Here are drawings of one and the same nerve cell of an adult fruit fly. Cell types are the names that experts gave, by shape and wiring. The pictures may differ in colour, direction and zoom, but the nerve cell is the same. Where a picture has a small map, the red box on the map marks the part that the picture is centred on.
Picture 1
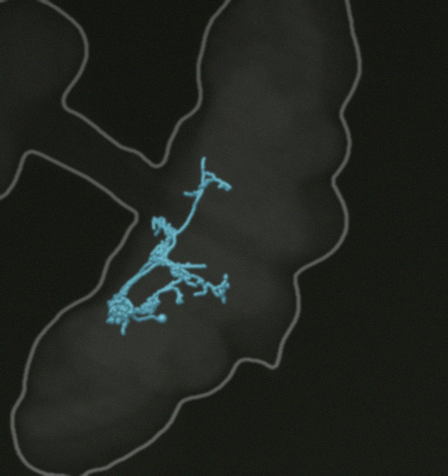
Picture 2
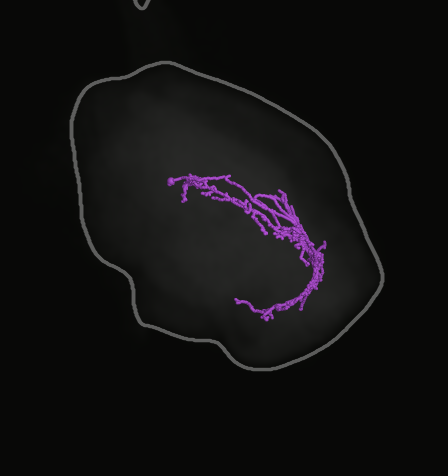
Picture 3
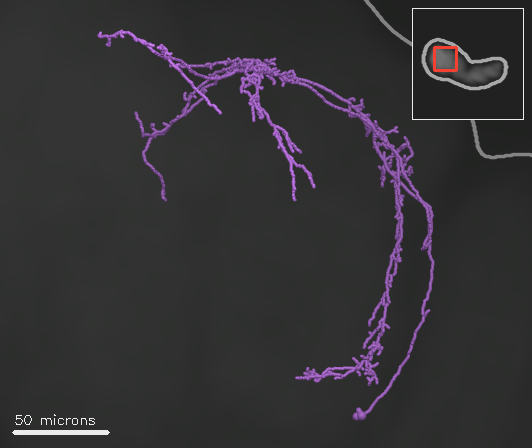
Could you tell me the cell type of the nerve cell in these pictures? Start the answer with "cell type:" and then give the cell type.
cell type: ATL041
